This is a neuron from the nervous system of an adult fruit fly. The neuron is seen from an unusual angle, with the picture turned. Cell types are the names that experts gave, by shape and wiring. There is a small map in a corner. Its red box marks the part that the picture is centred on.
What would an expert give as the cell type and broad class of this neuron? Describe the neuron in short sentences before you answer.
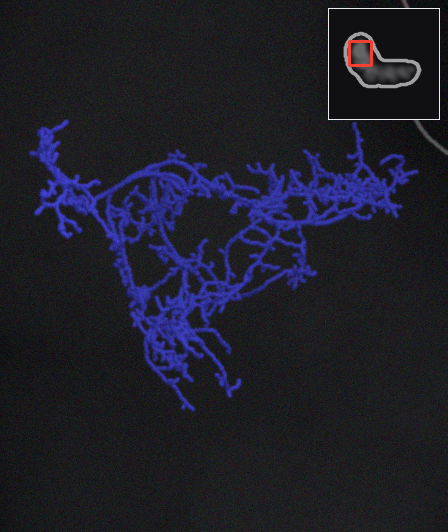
Dozens of branch ends can be seen. As drawn here it is wider than it is tall. It is of cell type SMP147. Its broad class is central-brain intrinsic neuron.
